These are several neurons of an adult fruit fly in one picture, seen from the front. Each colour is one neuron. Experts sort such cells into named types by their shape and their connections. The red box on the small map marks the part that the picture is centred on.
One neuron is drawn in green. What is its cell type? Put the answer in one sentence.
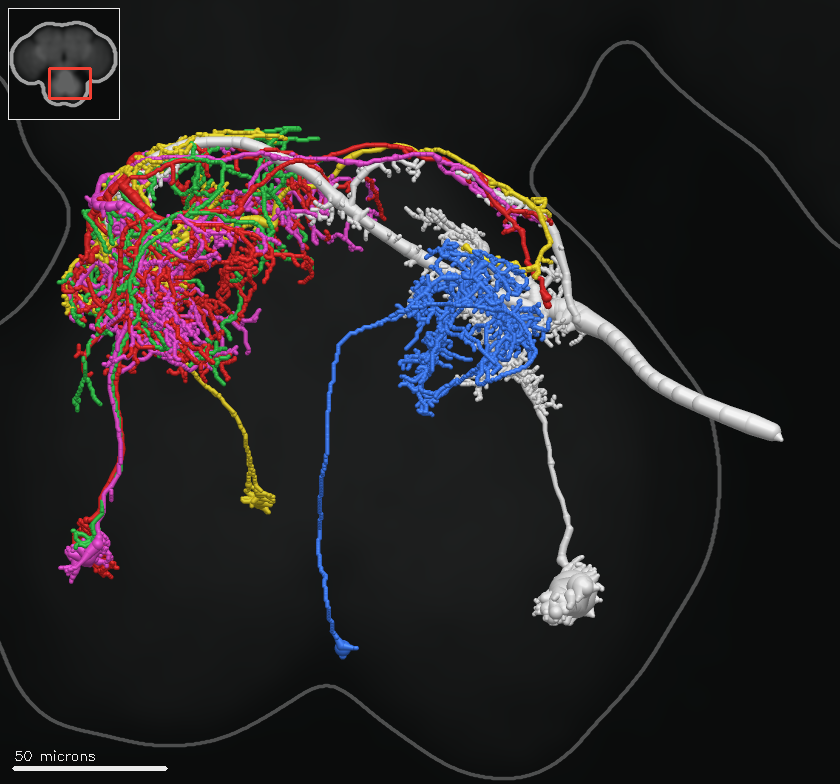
The cell type is IN12A018.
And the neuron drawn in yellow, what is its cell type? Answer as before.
The cell type is IN03B012.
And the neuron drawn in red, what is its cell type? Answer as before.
The cell type is IN03B008.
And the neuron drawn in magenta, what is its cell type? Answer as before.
The cell type is IN03B005.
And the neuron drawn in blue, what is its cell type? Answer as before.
The cell type is IN02A007.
